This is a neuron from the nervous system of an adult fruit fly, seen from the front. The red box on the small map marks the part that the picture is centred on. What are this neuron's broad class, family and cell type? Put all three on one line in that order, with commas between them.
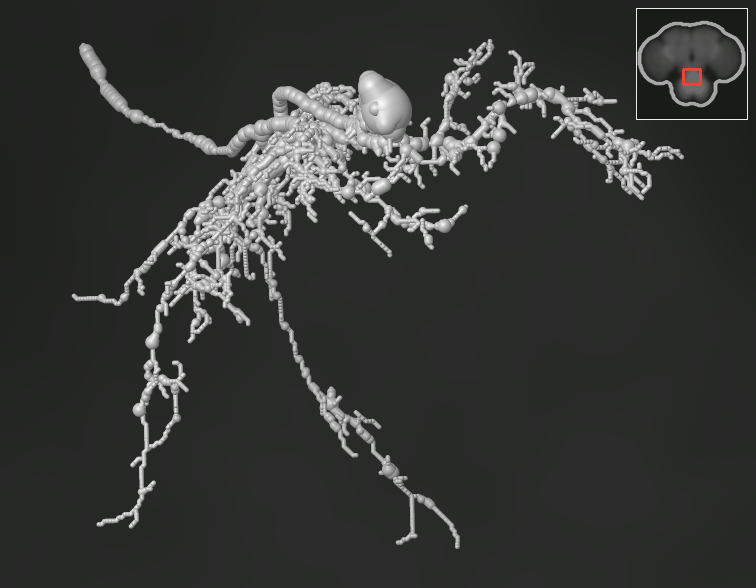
motor neuron of the nerve cord, MNad, MNad24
